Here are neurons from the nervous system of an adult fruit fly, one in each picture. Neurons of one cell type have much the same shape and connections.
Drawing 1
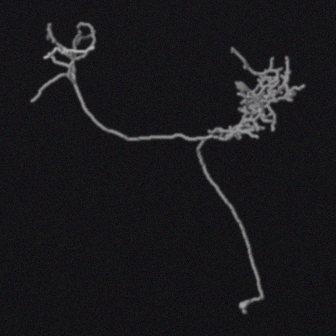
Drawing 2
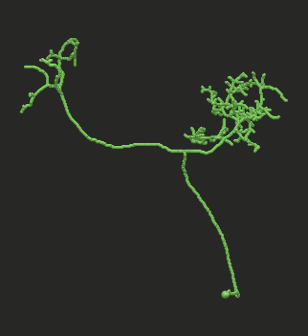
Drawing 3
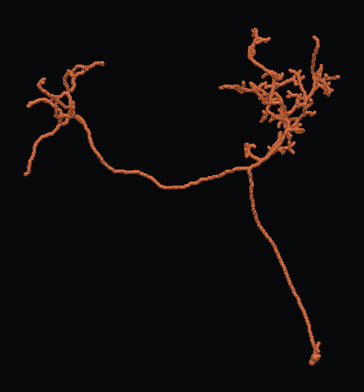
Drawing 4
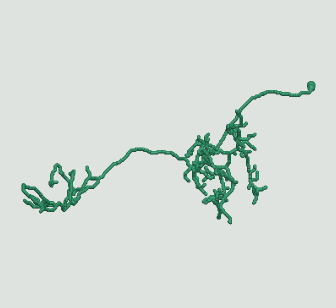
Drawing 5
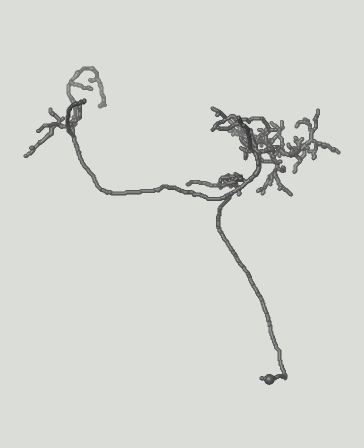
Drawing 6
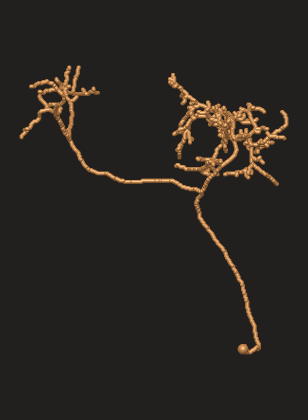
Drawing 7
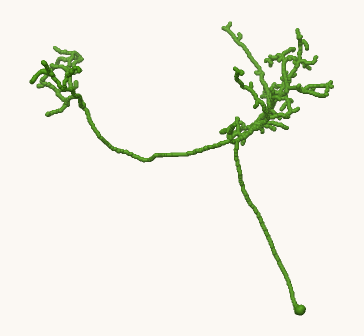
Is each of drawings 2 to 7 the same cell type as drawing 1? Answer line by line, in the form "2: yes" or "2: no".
2: yes
3: yes
4: no
5: yes
6: yes
7: yes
